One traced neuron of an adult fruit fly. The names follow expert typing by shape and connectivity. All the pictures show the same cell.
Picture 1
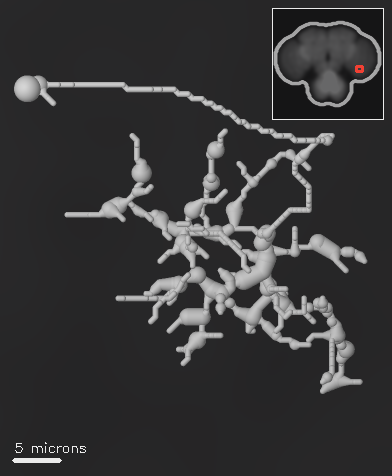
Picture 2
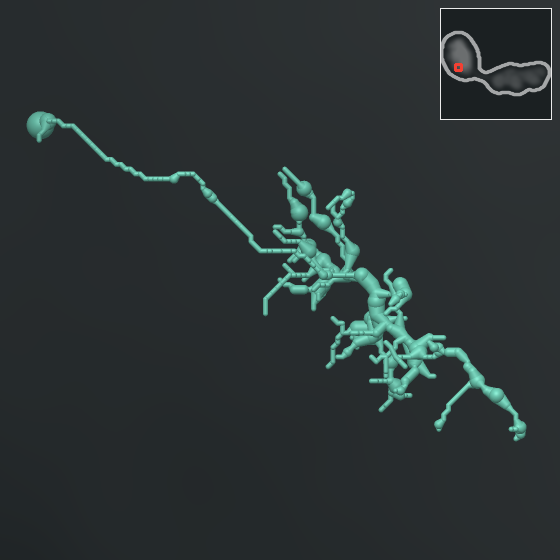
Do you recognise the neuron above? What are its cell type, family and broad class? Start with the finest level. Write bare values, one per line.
Dm15
Dm
optic-lobe intrinsic neuron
